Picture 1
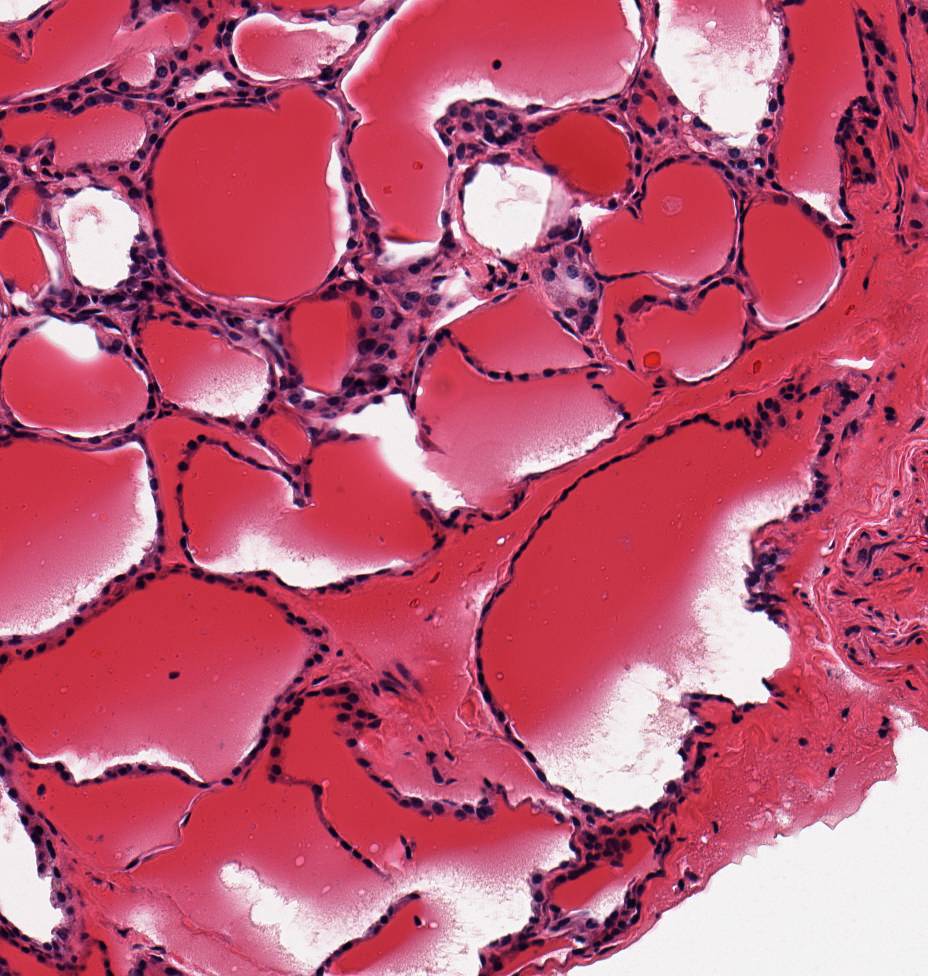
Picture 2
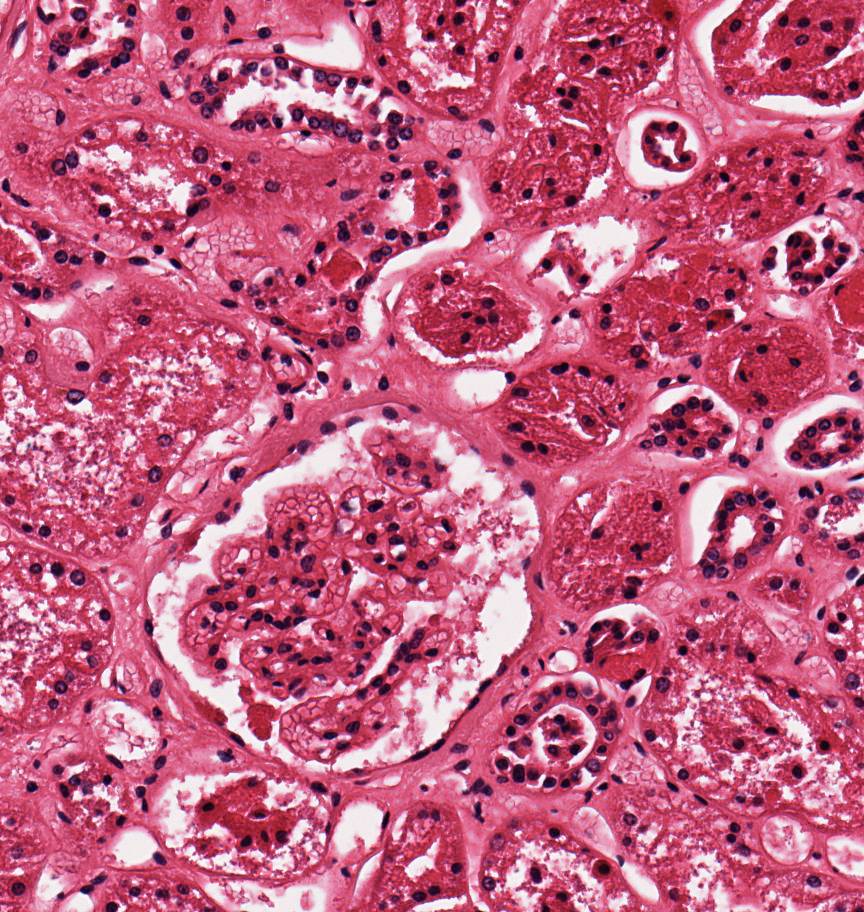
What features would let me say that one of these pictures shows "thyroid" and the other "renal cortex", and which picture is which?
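The thyroid is picture 1; the renal cortex is picture 2. The thyroid field is filled with closely packed follicles of widely varying size, each lined by a single layer of flattened to low cuboidal epithelial cells. In the renal cortex, tubules cut in cross-section and packed closely together make up most of the field. Lumen contents differ: the follicles hold homogeneous deep pink-red colloid, whereas many tubule lumens, especially toward the left edge, contain pale pink flocculent or foamy material. The renal cortex also contains a single glomerulus in the lower left-centre, with tubules crowded around it; its tuft is divided into several lobules of capillary loops set in a clear Bowman's space. Along the right and lower right edge of the thyroid runs a band of pink fibrous connective tissue with spindle-shaped nuclei.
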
